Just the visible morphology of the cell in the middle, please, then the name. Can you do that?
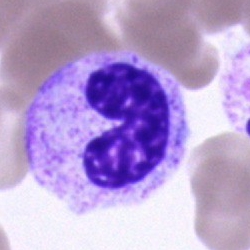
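Roughly round and smooth in outline, the cell has a kidney-shaped nucleus whose indentation faces left. This nucleus lies toward the right side of the cell. Cytoplasm is plentiful and pale lilac. The cell is a band neutrophil.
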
